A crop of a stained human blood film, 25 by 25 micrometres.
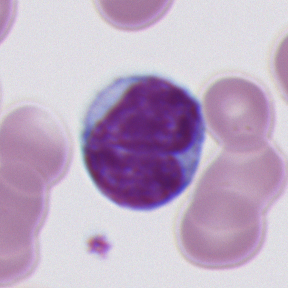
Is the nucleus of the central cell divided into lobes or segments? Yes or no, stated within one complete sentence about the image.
Yes, this cell has a nucleus made up of distinct lobes or segments.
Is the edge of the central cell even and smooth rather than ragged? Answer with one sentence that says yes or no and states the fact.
Yes, the border of this cell is smooth and even.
